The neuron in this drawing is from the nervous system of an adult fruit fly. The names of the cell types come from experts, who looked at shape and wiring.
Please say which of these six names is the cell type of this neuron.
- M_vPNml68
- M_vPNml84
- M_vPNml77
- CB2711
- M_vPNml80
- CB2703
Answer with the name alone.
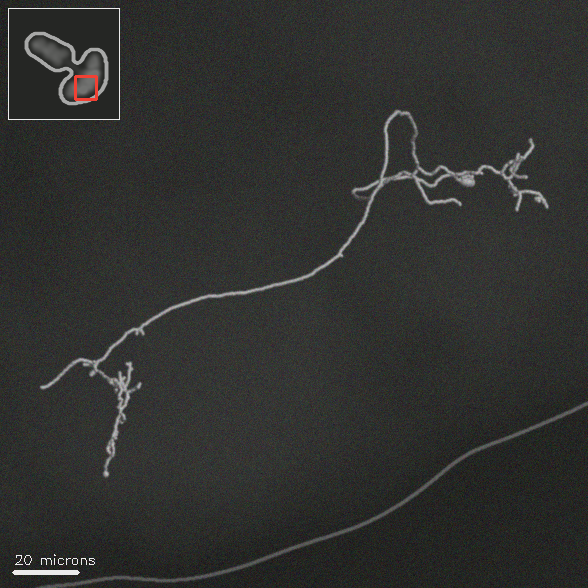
CB2703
